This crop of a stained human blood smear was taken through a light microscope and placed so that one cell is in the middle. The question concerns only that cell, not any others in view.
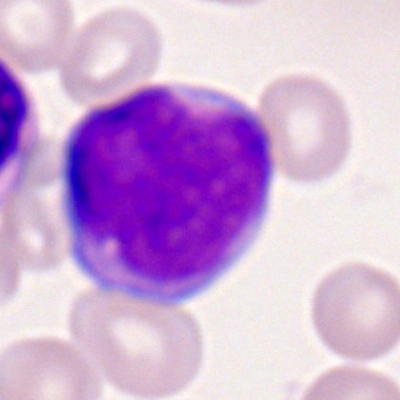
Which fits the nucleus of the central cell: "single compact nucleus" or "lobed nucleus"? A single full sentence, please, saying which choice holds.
What the cell contains is a single compact round, oval or kidney-shaped nucleus.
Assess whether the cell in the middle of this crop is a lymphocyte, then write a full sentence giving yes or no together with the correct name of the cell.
No, the cell in the middle is correctly named a blast, not a lymphocyte.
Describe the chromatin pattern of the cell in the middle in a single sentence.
What stands out is fine chromatin lacking any coarse clumps.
